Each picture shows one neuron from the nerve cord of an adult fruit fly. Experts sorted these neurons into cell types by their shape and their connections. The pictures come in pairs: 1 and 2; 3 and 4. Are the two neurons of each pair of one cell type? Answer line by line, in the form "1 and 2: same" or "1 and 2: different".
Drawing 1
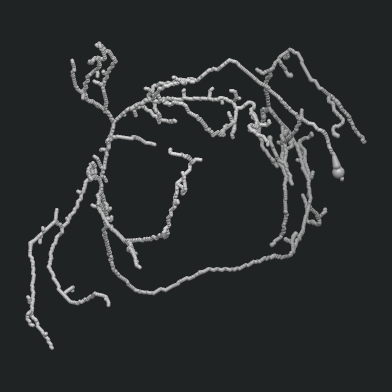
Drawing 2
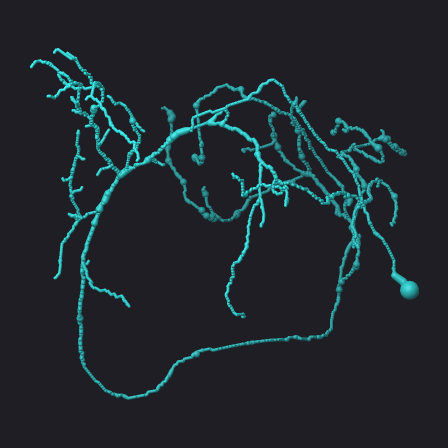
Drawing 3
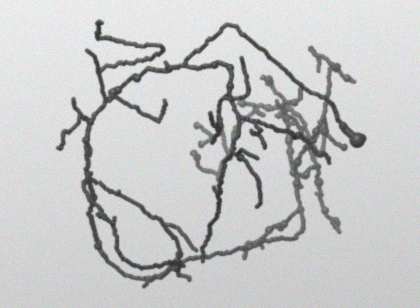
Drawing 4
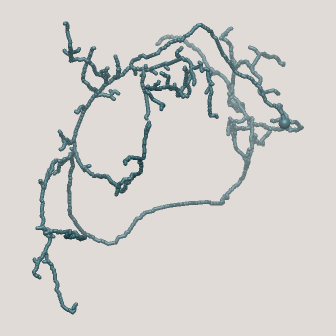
1 and 2: different
3 and 4: different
